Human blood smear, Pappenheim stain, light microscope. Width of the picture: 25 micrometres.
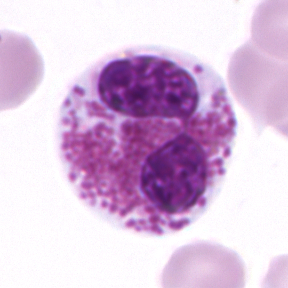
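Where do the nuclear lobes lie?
One lobe sits at the top of the cell and the other at the lower right, with dark purple, coarsely clumped chromatin.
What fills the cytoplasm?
Many coarse, round, pinkish-red granules fill most of it.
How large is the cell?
About 16 micrometres across.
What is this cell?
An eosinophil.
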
